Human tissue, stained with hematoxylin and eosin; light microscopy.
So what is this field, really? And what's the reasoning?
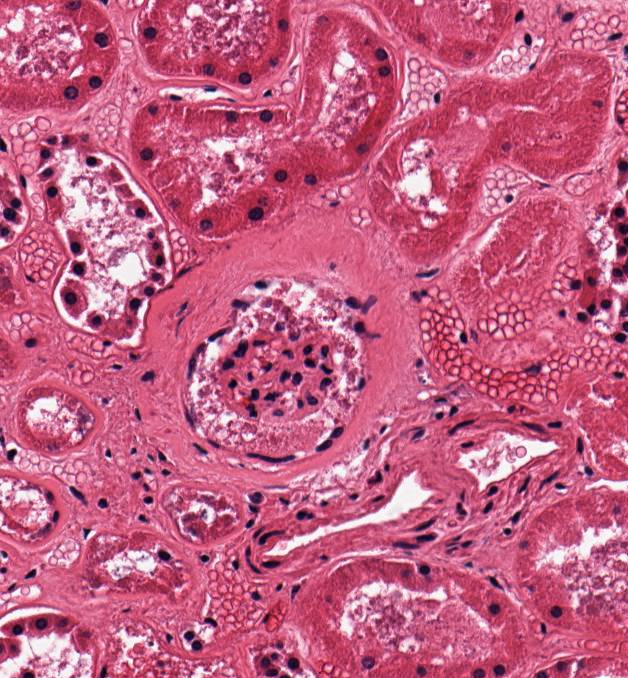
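This is the cortical labyrinth of the kidney, with one round glomerular tuft in the centre and tubules cut in cross and oblique section all around it.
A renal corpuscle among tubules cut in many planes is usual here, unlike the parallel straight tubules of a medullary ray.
The tubules' cuboidal cells have granular deep pink cytoplasm and round dark nuclei.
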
